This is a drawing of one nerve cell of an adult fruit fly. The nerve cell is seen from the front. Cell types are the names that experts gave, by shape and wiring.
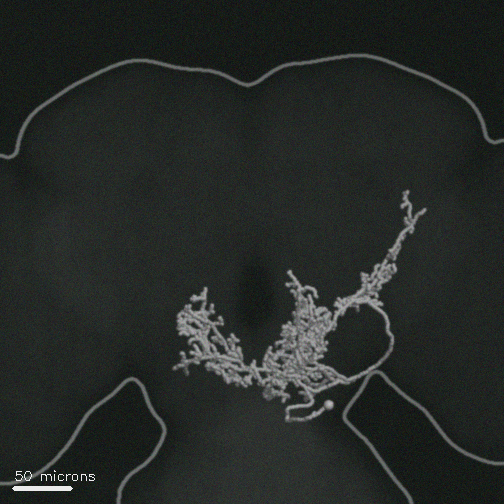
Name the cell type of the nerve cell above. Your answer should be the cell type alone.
GNG351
